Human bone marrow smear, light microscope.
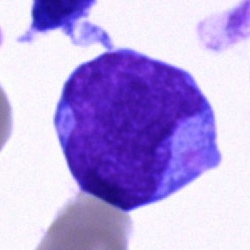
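Blast at the centre of a stained human bone marrow smear. The nucleus fills most of the cell. The cytoplasm is a scant, pale blue rim, widest at the lower right, where a single small pinkish-purple spot lies.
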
